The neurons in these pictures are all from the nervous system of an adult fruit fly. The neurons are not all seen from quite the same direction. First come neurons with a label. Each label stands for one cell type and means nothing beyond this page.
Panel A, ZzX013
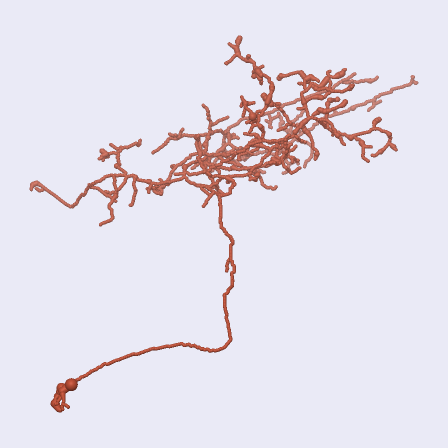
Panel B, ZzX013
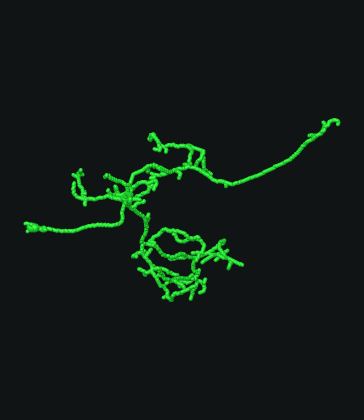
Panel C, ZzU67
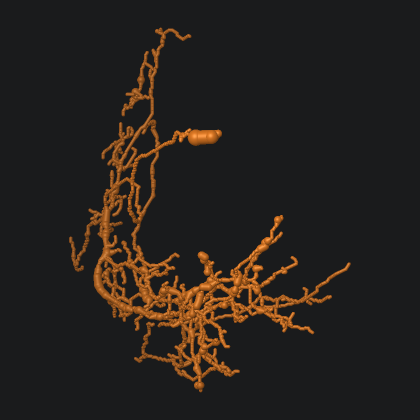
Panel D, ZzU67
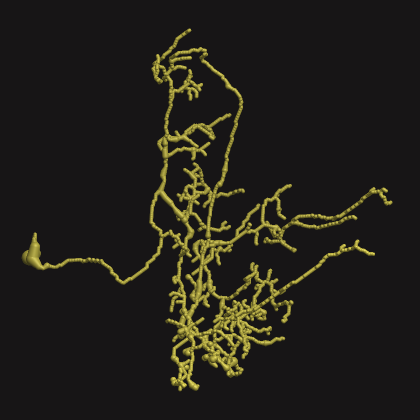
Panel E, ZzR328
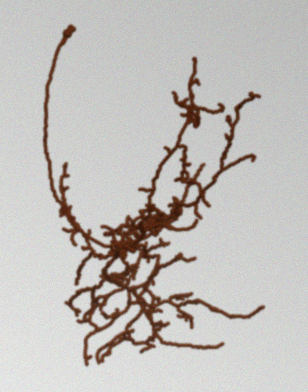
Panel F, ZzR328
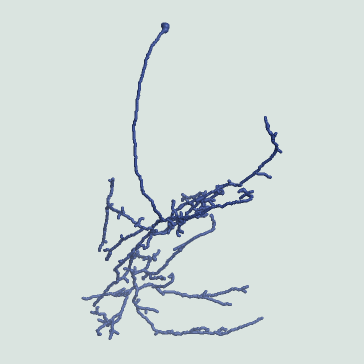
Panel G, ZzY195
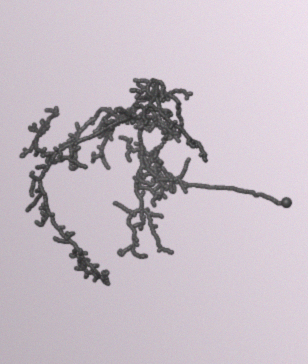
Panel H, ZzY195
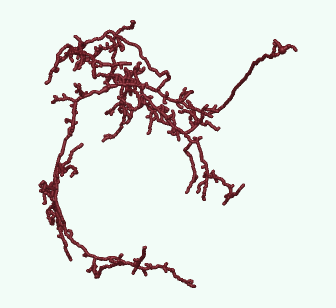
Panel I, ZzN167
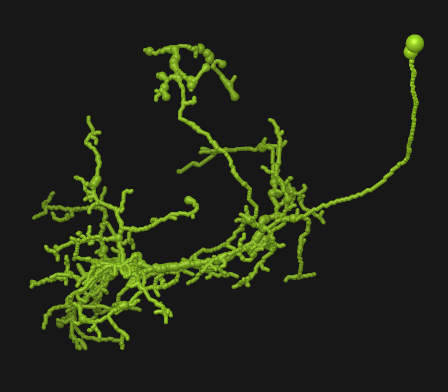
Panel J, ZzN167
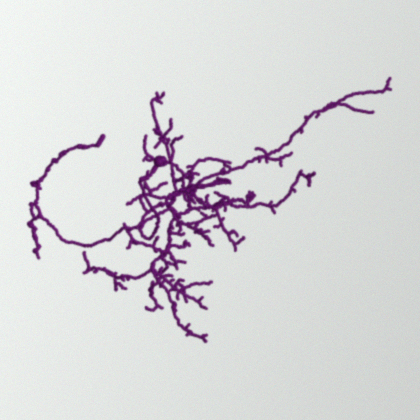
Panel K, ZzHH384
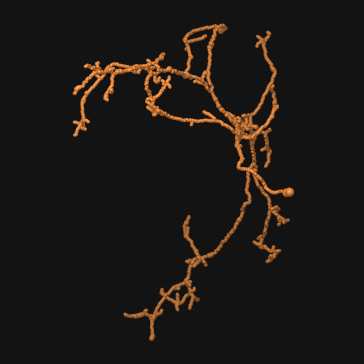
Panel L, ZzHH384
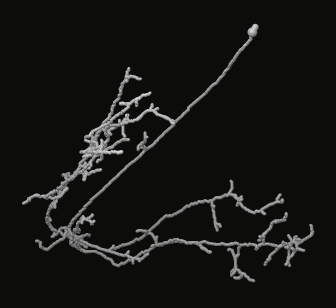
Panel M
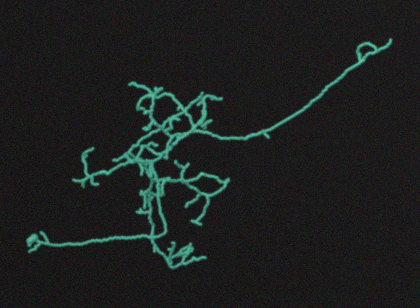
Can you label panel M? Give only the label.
ZzX013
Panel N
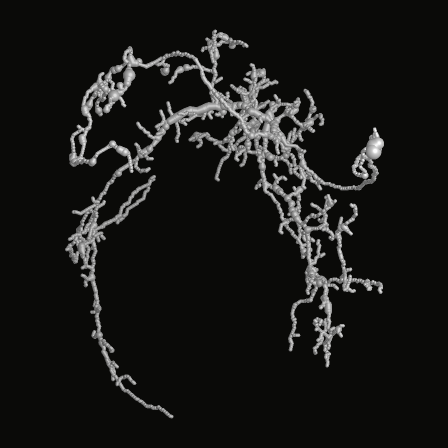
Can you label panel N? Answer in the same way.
ZzY195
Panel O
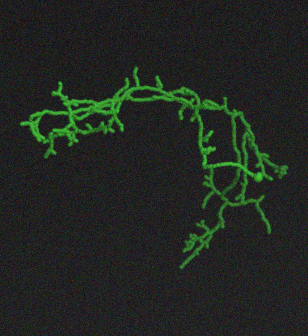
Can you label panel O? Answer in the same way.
ZzHH384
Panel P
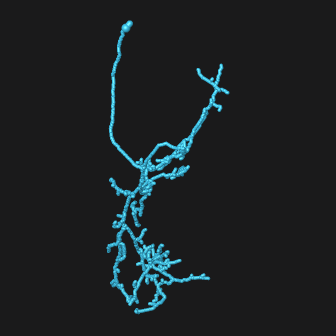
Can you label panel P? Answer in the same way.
ZzR328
